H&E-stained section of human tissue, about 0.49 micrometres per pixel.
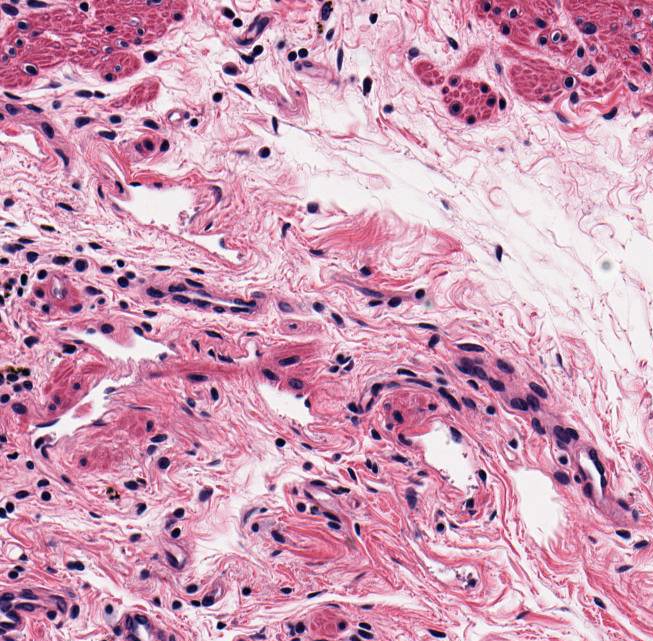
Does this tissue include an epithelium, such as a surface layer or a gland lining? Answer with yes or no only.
No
